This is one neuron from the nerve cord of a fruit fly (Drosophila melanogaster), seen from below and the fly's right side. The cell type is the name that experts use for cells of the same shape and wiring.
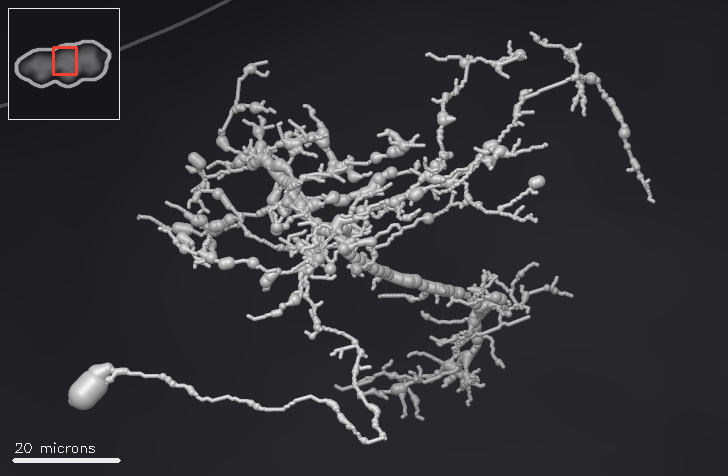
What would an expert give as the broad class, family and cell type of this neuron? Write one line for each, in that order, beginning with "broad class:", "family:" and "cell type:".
broad class: nerve-cord intrinsic neuron
family: hemilineage 13A
cell type: IN13A033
